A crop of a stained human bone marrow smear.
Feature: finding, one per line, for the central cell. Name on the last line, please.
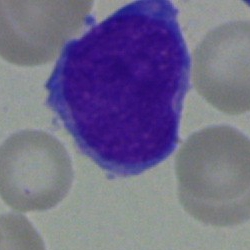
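Nucleus: fills almost entire cell
Chromatin: fine, deep purple, no coarse dark clumps
Specks: faint, pinkish, scattered over nucleus
Edge: small blebs projecting on left
ID: blast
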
